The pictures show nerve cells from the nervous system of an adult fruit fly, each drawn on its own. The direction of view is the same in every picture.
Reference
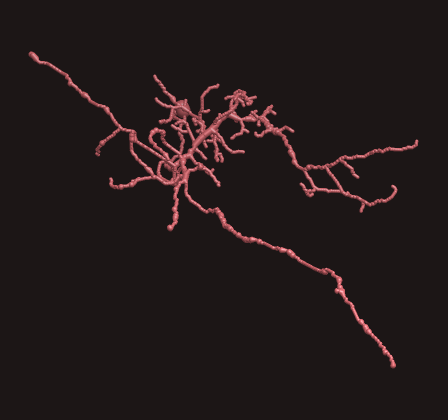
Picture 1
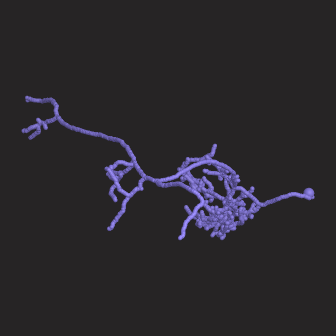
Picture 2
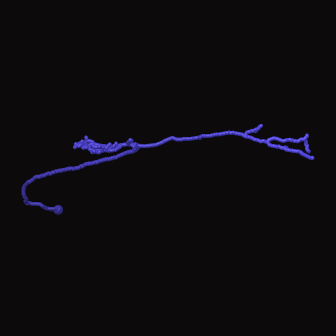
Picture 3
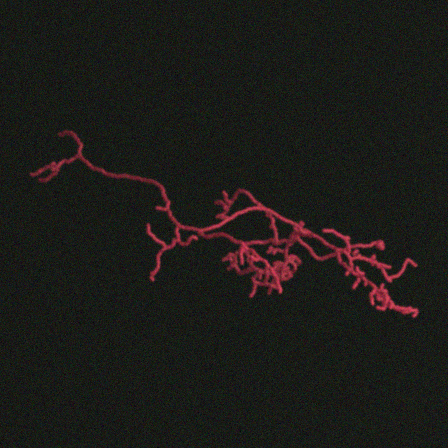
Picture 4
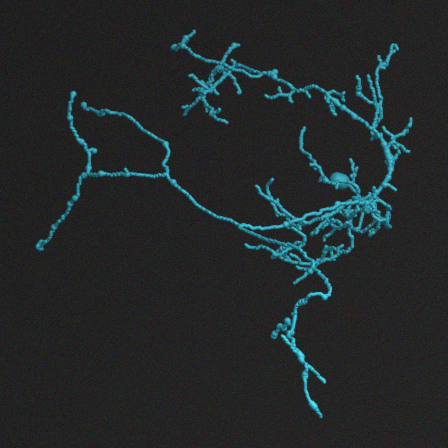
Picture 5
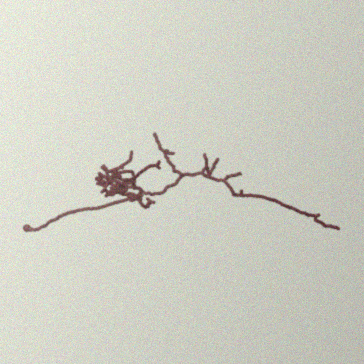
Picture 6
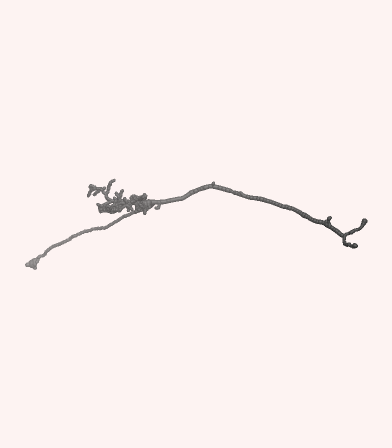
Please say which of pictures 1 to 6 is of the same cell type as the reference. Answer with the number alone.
5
